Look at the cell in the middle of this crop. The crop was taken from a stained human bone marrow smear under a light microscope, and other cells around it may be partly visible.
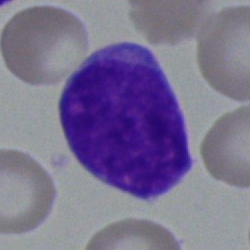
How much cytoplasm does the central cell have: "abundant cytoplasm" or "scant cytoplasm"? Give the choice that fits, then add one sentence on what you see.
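Scant cytoplasm. The nucleus fills almost the whole cell.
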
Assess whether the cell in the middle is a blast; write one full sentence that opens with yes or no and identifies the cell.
Yes, the cell at the middle is a blast.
